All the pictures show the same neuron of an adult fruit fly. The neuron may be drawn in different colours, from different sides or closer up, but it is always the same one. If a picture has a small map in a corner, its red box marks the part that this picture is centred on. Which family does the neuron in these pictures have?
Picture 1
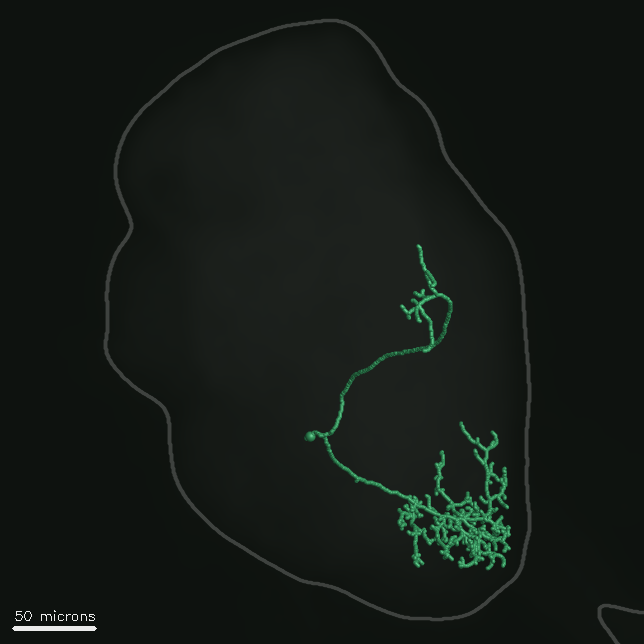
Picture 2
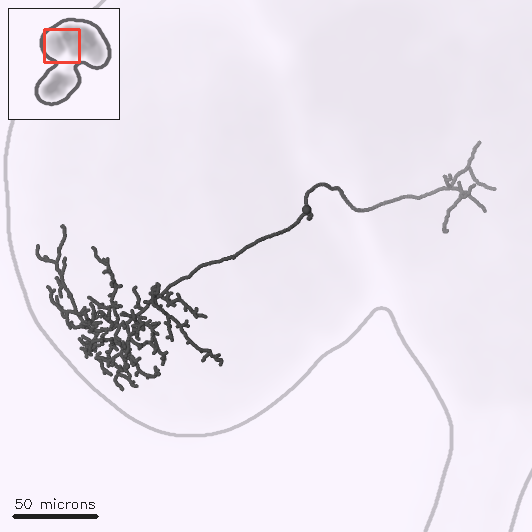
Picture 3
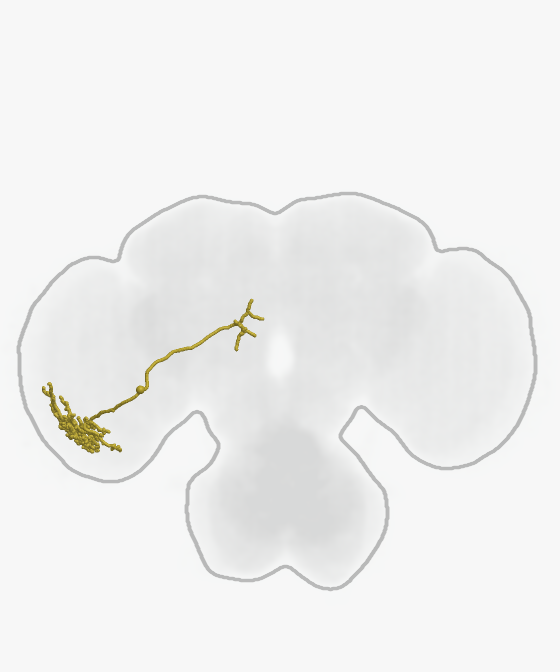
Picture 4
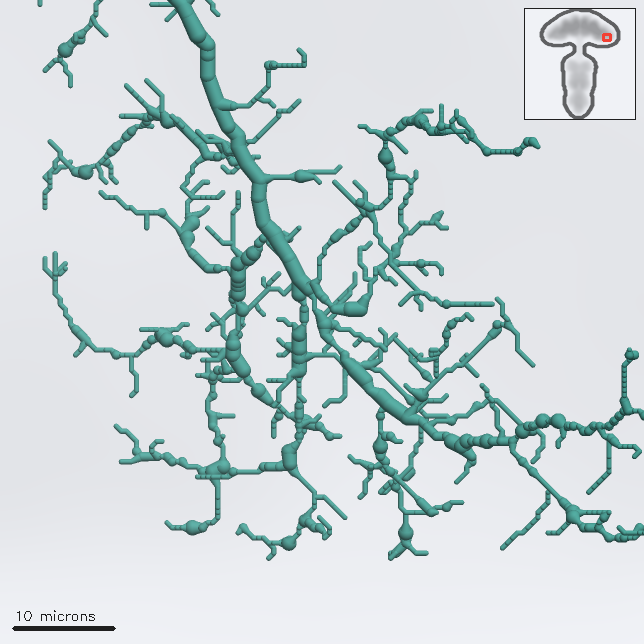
MeVP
